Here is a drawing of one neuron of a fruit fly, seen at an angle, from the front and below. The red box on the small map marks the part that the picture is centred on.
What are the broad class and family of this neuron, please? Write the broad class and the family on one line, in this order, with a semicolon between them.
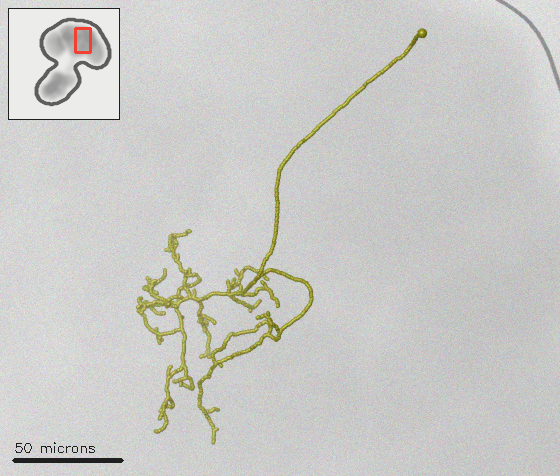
central-brain intrinsic neuron; hemilineage AOTUv1_ventral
